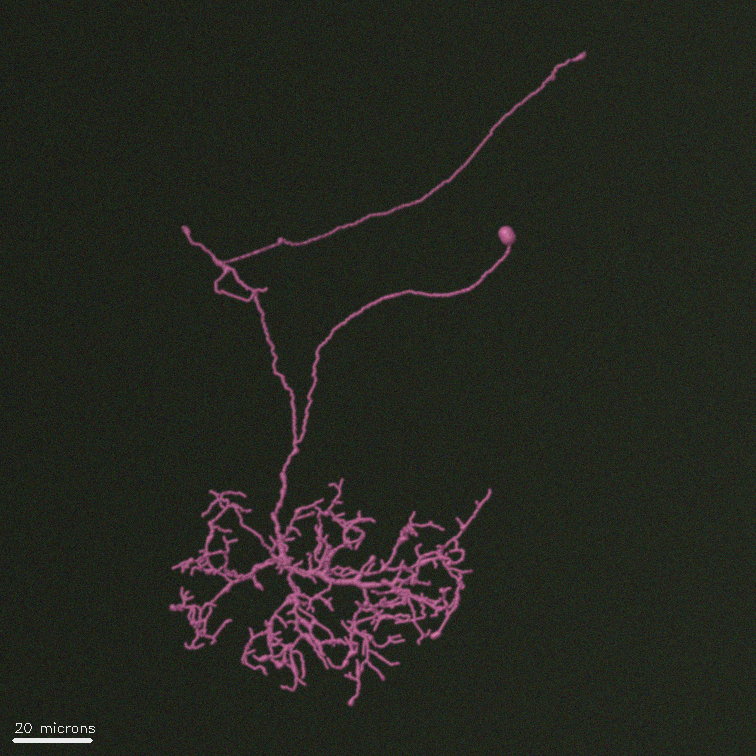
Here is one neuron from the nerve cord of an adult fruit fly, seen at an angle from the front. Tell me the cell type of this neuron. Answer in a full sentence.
The cell type is IN23B023.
